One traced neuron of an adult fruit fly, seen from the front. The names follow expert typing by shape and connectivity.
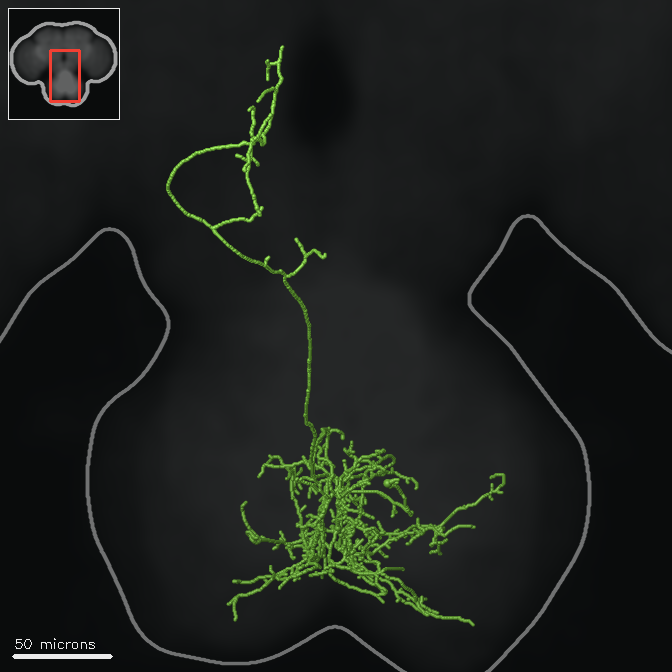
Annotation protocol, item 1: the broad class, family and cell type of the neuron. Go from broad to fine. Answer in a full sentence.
An ascending neuron of hemilineage 08B, type AN08B049.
